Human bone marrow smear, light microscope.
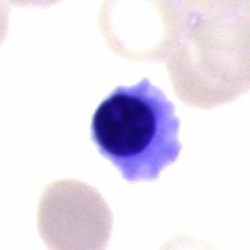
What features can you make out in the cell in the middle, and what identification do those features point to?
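Along its right edge, the irregular outline carries small knobby bulges. The nucleus is off-centre, lying toward the left. Pale blue-violet cytoplasm shows no visible granules. The cell is an erythroblast.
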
